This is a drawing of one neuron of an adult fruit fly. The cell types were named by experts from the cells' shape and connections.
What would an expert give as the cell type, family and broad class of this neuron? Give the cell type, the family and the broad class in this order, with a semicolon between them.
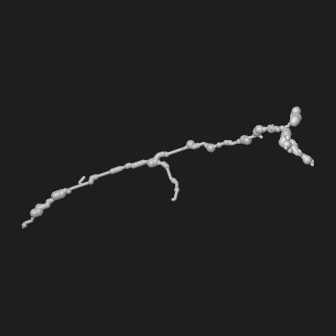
JO-CA2; class mechanosensory; sensory neuron entering the brain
